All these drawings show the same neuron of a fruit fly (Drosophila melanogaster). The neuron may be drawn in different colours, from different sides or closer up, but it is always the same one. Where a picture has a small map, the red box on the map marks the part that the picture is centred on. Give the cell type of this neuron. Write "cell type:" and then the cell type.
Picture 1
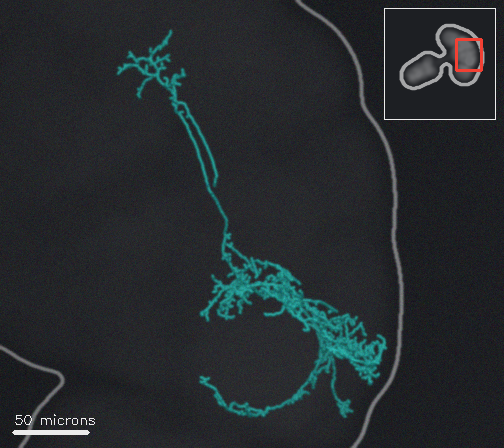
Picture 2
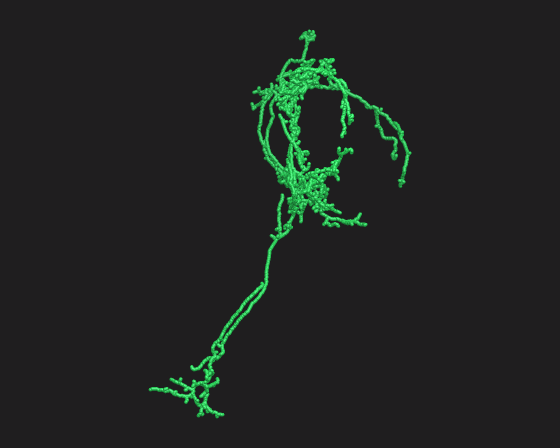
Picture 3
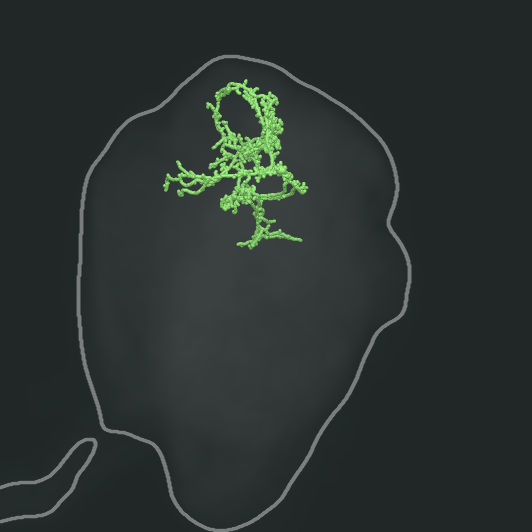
cell type: CL070_a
